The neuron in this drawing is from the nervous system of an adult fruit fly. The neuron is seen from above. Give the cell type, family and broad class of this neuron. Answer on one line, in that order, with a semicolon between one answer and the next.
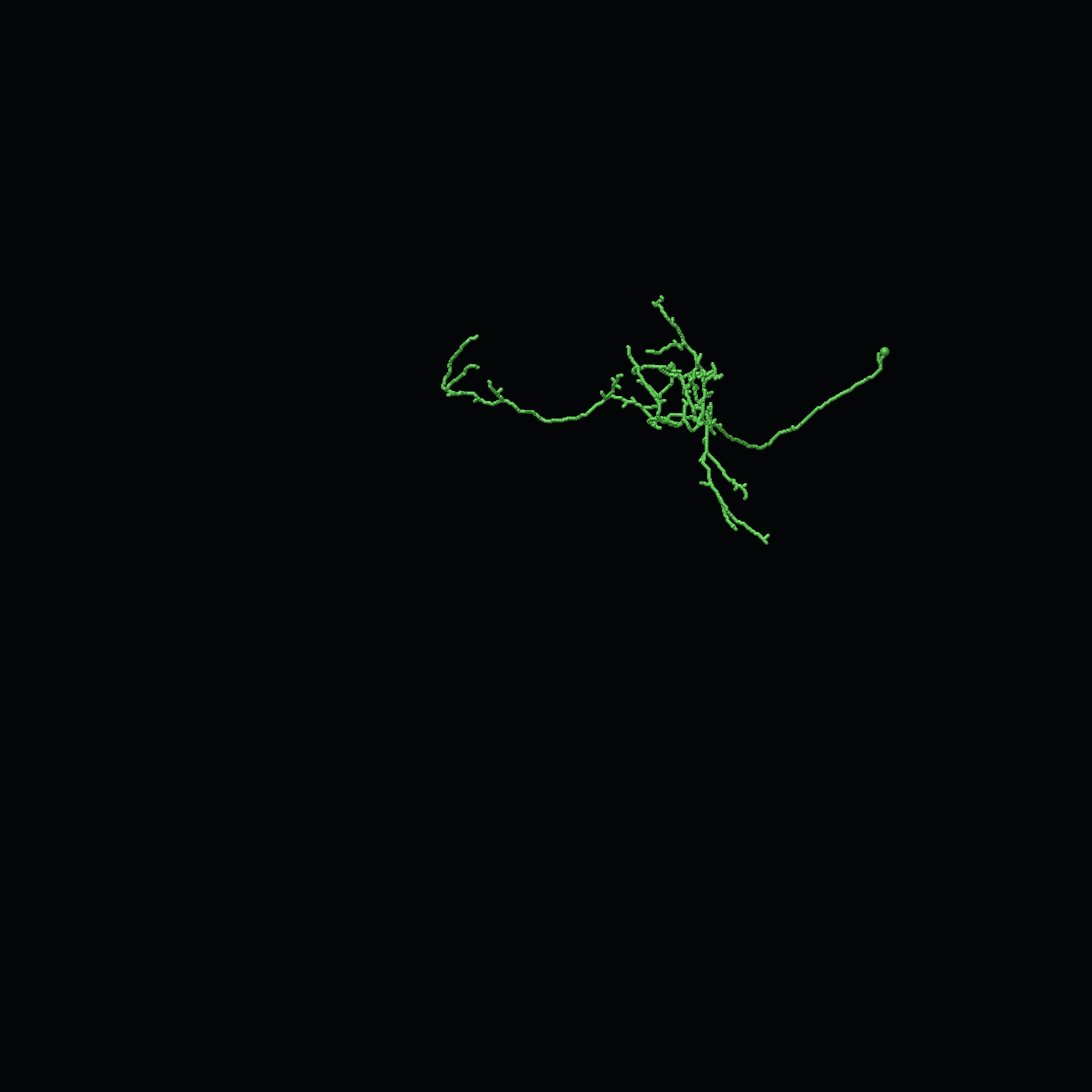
CB2719; hemilineage CREl1; central-brain intrinsic neuron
